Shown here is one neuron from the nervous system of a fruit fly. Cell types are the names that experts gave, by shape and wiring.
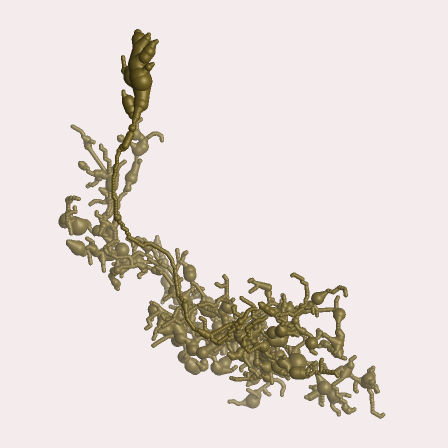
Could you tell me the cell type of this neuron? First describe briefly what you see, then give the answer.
The picture shows dozens of branch ends. In this view it is about as wide as it is tall. Its broad class is nerve-cord intrinsic neuron. It is of cell type INXXX316.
